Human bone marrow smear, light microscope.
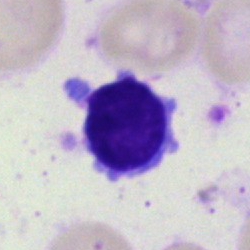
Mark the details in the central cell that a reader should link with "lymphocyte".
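In this lymphocyte the nucleus occupies nearly the whole cell, leaving only a very thin rim of cytoplasm. Its chromatin stains a dense, dark purple throughout. The small amount of cytoplasm that can be seen is a pale blue-lilac. Several small cytoplasmic blebs sit along the cell edge, the largest at the upper left.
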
